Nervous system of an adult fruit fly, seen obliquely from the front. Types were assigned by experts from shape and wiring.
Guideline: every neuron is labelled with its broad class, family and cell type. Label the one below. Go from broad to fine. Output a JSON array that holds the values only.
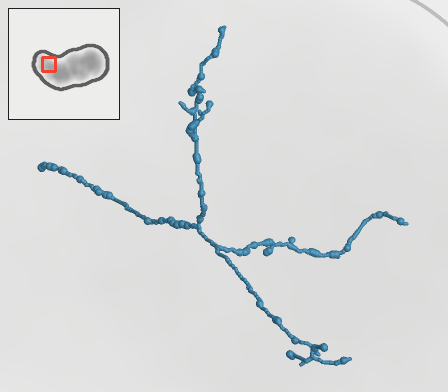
["sensory neuron entering the nerve cord", "class mechanosensory proprioceptive", "SNpp50"]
